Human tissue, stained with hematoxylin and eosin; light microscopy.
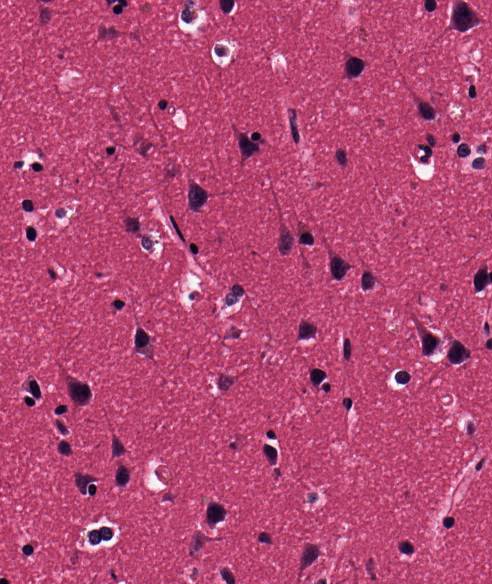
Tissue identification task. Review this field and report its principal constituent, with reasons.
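This is cerebral cortex. Look first at the background: the whole field is a finely granular pink neuropil, with cells lying singly scattered through it.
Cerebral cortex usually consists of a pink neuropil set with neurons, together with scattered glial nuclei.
Between the neurons you can find small round dark nuclei with little visible cytoplasm, in keeping with the glial nuclei usually present. Because neurons are present, this is not the almost cell-free neuropil usual in the molecular layer. Notice also that several cells sit within clear empty spaces that separate them from the surrounding neuropil.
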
